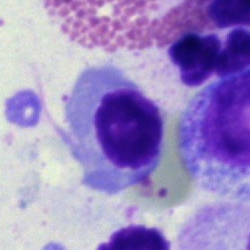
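Erythroblast: the cell in the middle of this stained human bone marrow smear. Its cytoplasm is pale blue and lies mostly to the left of the nucleus. The nuclear chromatin is dark and densely condensed. A thin, tail-like strand of cytoplasm reaches toward the upper left.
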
